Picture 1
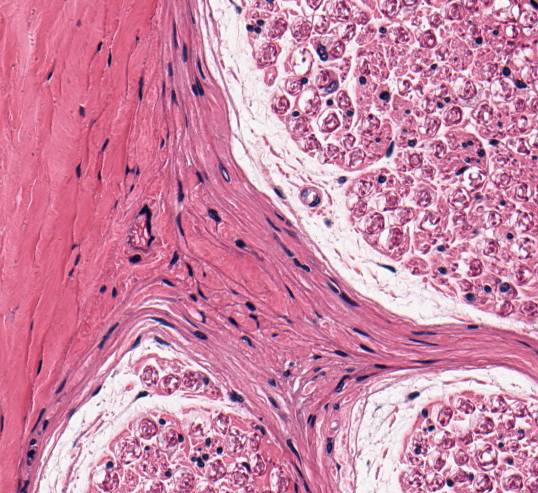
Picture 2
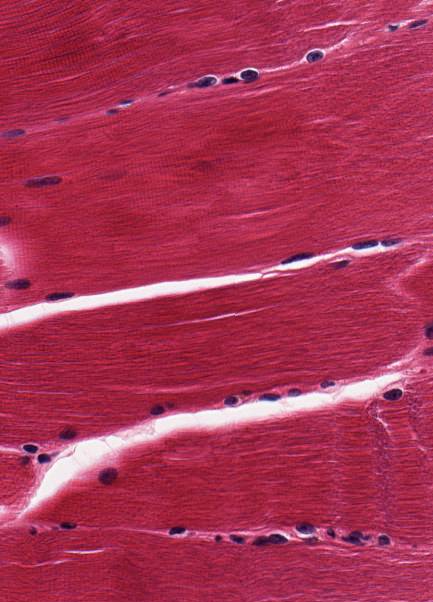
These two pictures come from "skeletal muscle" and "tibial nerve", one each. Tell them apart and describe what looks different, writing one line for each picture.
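The field in picture 1 comes from the tibial nerve. The bundles are filled with small round profiles cut across, many showing a central pink dot within a pale ring.
The field in picture 2 comes from the skeletal muscle. Long parallel muscle fibres run across the whole field, rising gently from lower left to upper right.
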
